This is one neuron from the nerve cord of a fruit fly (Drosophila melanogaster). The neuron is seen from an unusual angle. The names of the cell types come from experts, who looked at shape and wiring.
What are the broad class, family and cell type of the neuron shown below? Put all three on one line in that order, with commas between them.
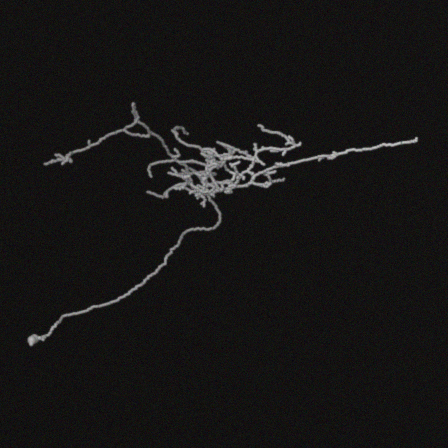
nerve-cord intrinsic neuron, hemilineage 02A, IN02A052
